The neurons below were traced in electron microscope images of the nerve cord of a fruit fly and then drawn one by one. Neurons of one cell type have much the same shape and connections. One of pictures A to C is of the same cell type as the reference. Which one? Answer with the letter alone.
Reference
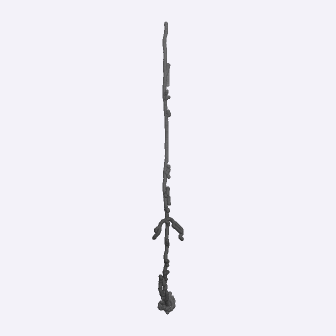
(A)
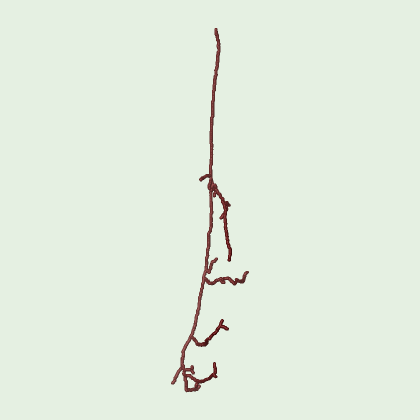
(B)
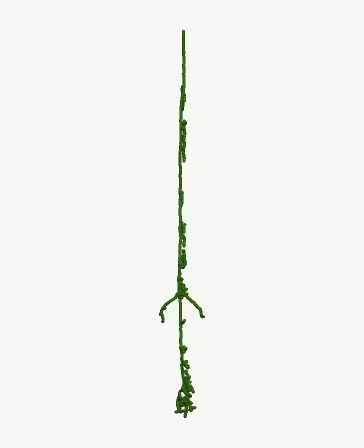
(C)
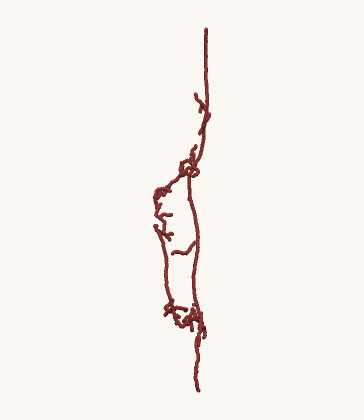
B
